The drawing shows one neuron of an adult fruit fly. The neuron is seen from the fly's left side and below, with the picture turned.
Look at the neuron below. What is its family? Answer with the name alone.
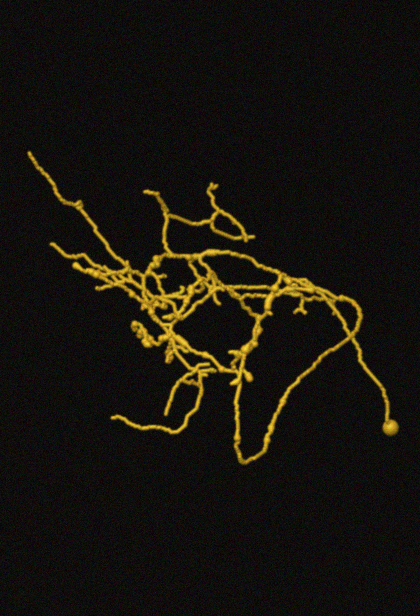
hemilineage 01A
